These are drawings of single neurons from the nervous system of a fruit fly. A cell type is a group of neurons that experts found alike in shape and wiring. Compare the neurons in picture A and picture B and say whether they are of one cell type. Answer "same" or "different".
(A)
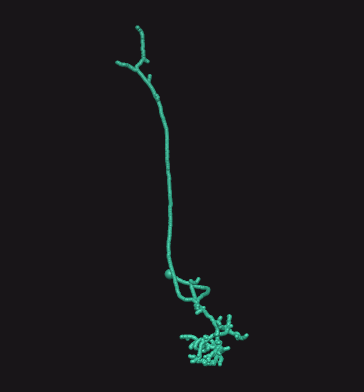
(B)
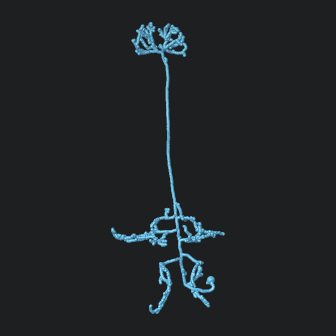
different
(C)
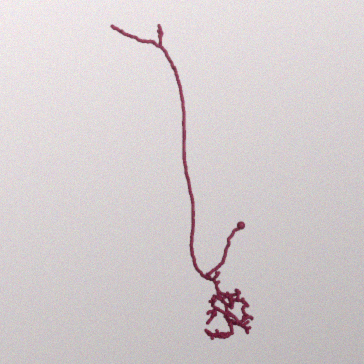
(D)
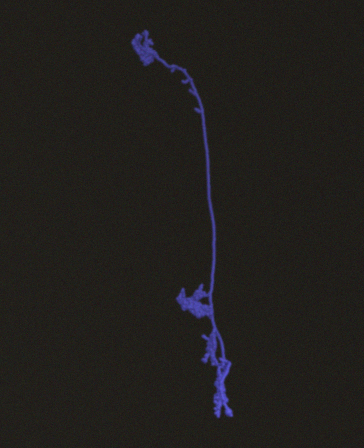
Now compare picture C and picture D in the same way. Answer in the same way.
different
